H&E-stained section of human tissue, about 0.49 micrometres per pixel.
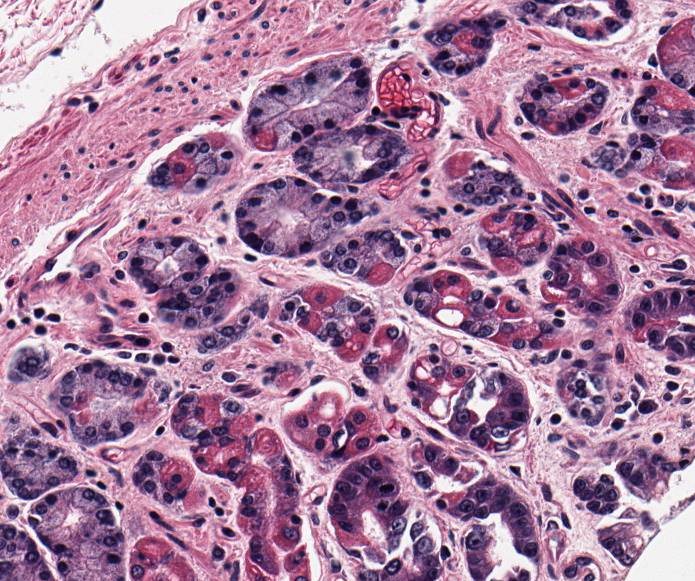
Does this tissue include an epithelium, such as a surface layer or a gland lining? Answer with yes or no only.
Yes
